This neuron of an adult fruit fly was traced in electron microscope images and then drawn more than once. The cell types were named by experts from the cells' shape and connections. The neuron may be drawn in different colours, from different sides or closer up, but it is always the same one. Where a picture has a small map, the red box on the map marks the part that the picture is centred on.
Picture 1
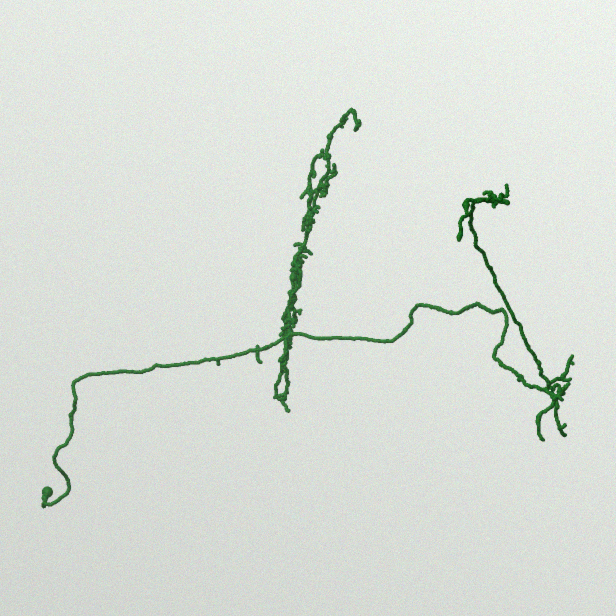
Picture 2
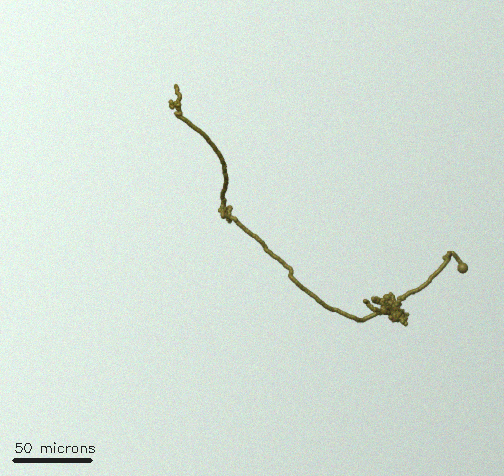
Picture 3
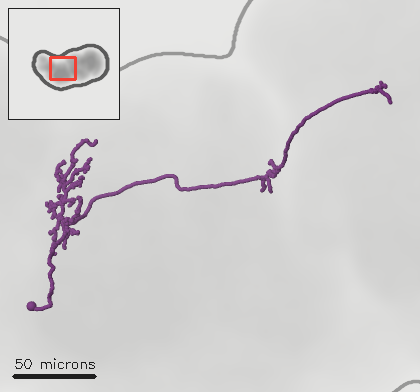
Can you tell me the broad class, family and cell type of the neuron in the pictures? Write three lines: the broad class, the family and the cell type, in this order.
visual projection neuron
MeTu
MeTu4e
